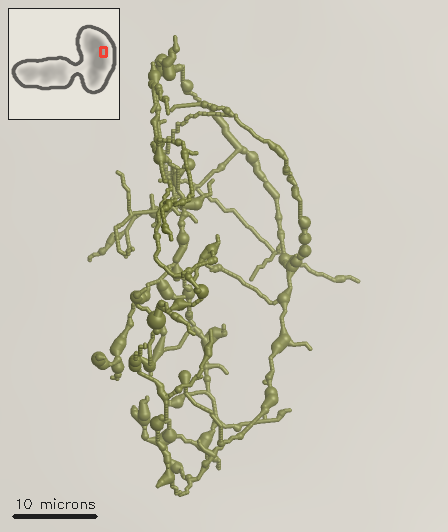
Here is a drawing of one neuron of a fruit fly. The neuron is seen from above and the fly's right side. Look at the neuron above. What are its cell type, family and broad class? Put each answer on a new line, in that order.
CB1048
hemilineage ALv2
central-brain intrinsic neuron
